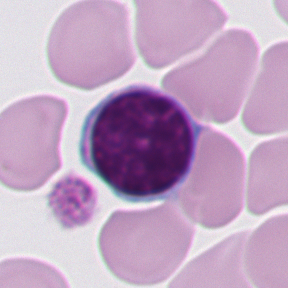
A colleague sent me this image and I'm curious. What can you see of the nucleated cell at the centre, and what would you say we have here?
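Chromatin dark purple, densely clumped. Cytoplasm pale blue, only a thin rim around the nucleus, widest on the left side. Typical lymphocyte.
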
